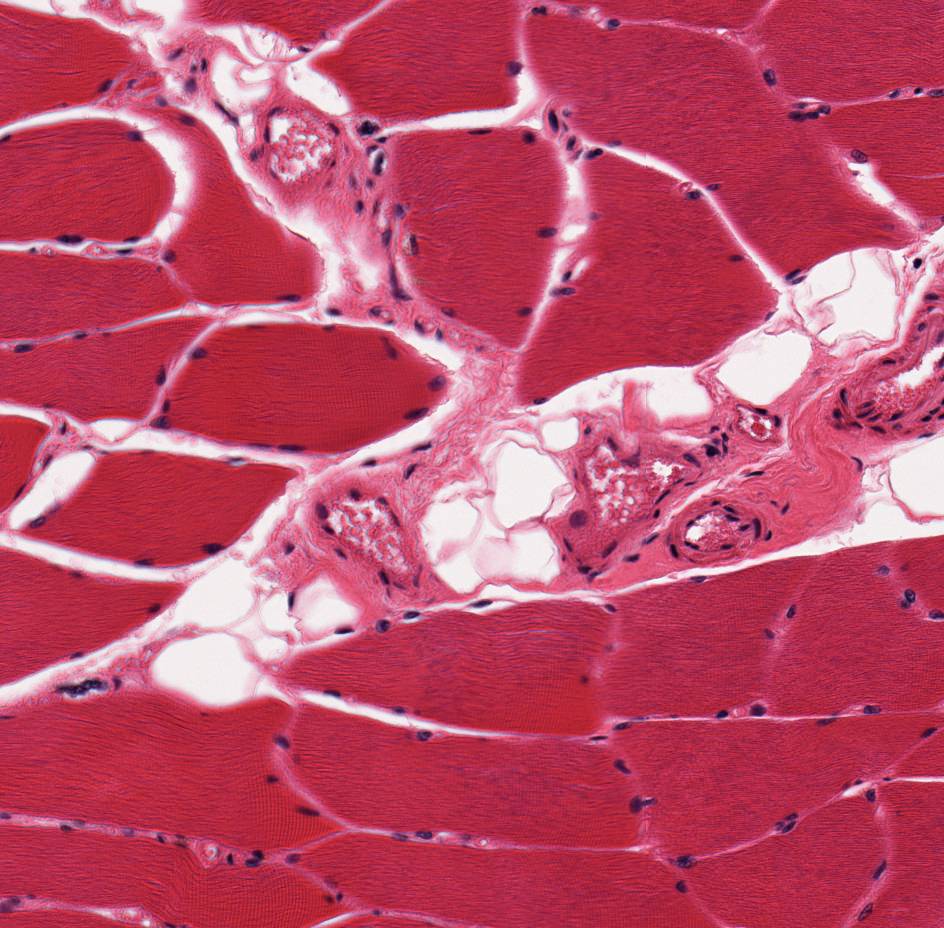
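Skeletal muscle (H&E): muscle fibre nuclei are small, dark and located at the fibre edges. In the connective tissue band just right of and below centre lies a small thick-walled vessel ringed by flattened nuclei. A cluster of empty-looking fat cells lies in the connective tissue band near the middle of the field.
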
